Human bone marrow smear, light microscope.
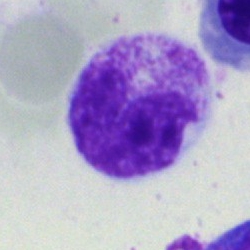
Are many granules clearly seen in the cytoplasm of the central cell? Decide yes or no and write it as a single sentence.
Yes, the cytoplasm of the cell is rich in visible granules.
